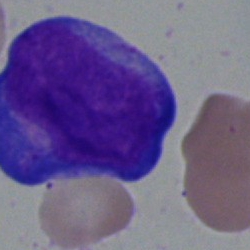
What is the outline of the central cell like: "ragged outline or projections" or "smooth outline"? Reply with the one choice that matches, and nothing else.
Ragged outline or projections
